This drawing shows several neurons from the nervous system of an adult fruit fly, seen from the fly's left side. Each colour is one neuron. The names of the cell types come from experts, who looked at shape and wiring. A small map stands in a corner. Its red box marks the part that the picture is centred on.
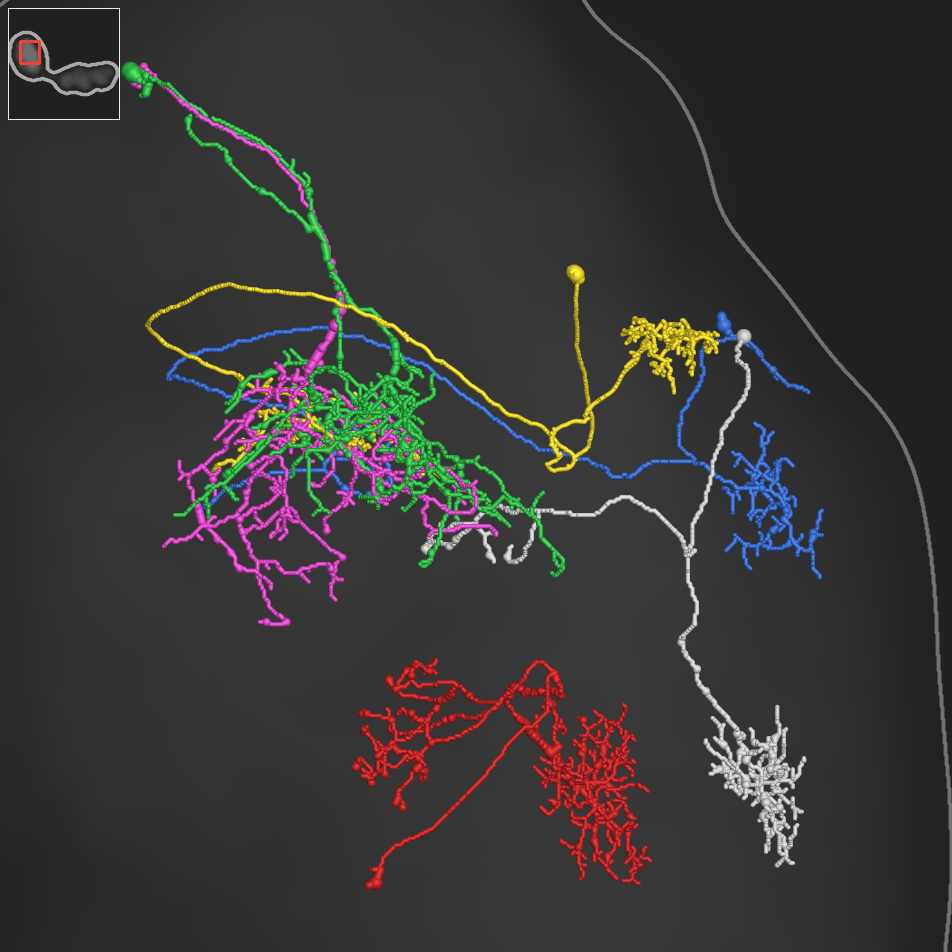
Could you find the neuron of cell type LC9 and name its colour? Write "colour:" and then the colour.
colour: yellow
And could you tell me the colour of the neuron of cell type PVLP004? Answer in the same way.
colour: green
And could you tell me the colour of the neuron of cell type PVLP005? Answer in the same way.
colour: magenta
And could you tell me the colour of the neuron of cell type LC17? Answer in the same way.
colour: red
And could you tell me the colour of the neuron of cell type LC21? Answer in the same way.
colour: white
